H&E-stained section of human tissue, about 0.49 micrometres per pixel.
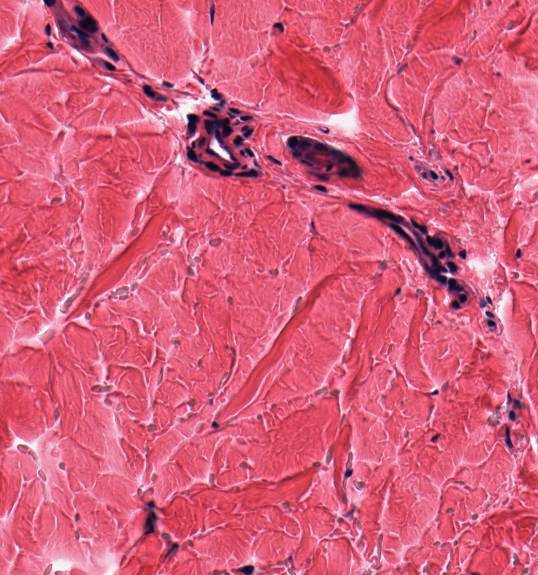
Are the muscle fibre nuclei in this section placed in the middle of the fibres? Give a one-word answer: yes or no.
No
